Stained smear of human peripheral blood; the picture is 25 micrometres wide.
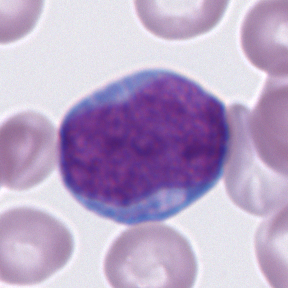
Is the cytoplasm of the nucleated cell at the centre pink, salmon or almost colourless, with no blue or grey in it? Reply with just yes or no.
No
